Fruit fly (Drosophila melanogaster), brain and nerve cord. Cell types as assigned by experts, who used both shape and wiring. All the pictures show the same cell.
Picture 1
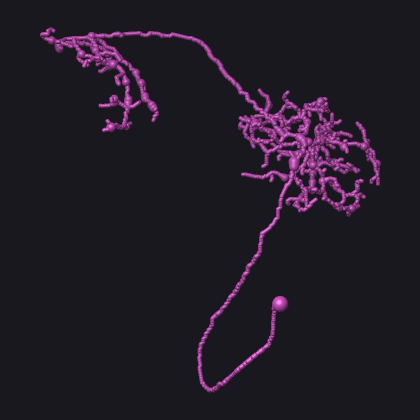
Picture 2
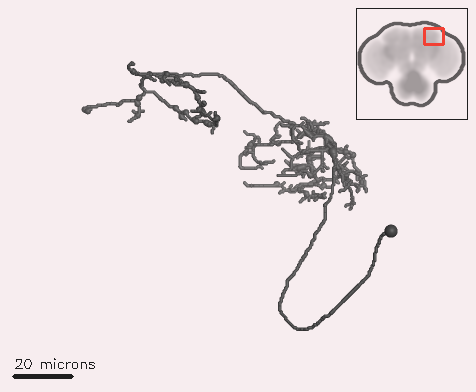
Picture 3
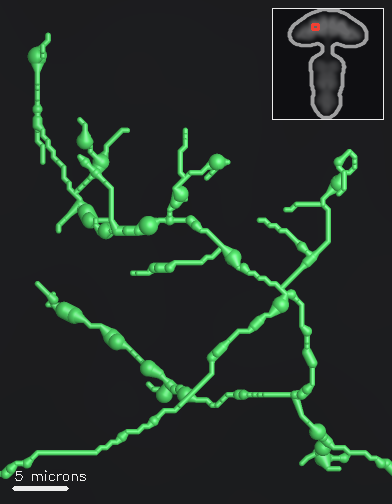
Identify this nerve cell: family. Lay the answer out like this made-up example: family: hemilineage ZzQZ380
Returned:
family: hemilineage VPNl&d1_dorsal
